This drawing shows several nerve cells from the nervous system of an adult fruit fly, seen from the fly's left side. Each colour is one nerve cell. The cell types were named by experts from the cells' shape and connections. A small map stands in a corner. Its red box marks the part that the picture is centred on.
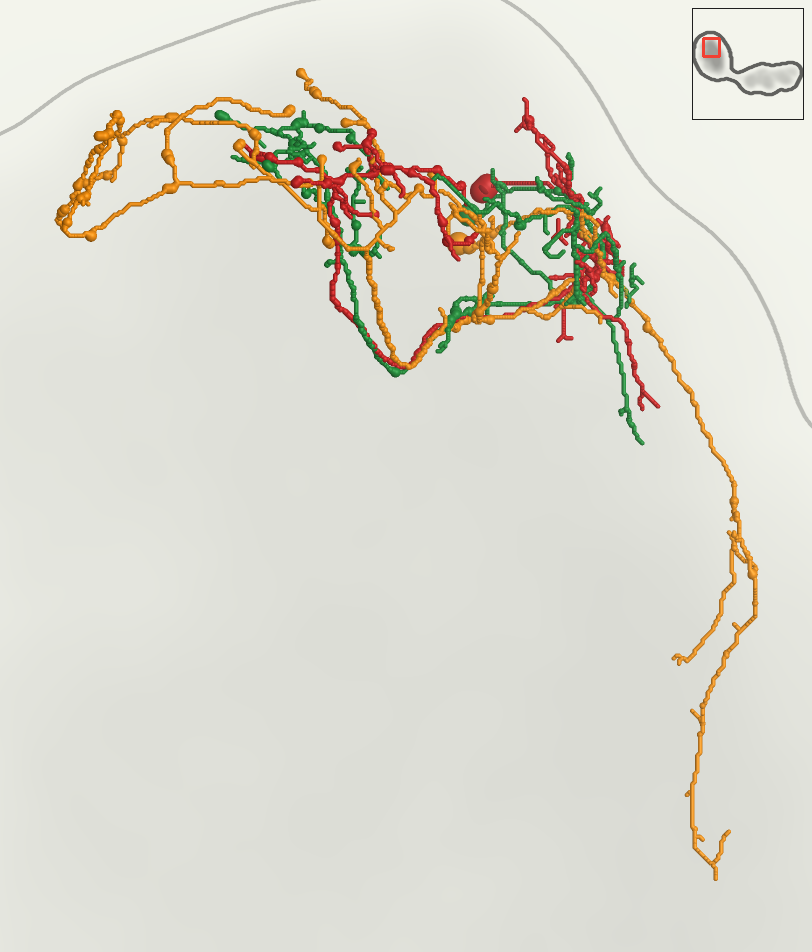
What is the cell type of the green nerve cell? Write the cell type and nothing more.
CB1011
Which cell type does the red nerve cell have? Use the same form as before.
SMP227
